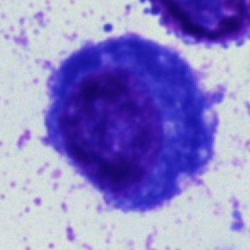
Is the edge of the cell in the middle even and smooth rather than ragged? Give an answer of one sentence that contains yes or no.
No, a smooth outline is not present; the cell's edge is rough.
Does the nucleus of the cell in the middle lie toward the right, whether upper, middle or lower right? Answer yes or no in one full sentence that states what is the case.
No, it is to the right of the nucleus that most cytoplasm lies.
